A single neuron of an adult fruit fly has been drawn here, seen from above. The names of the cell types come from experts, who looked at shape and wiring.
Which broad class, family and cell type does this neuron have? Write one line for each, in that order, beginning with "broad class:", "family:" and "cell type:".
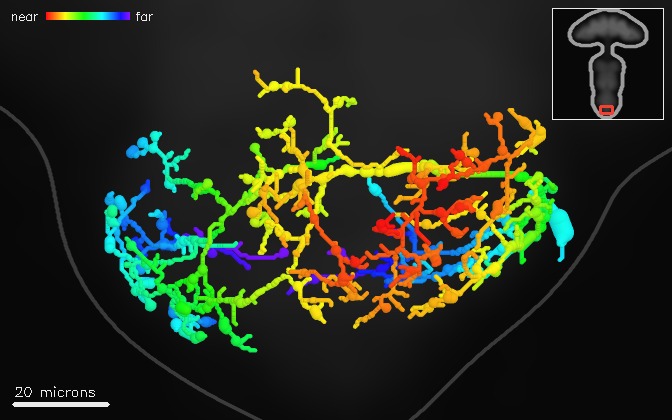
broad class: nerve-cord intrinsic neuron
family: hemilineage 06A
cell type: IN06A031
